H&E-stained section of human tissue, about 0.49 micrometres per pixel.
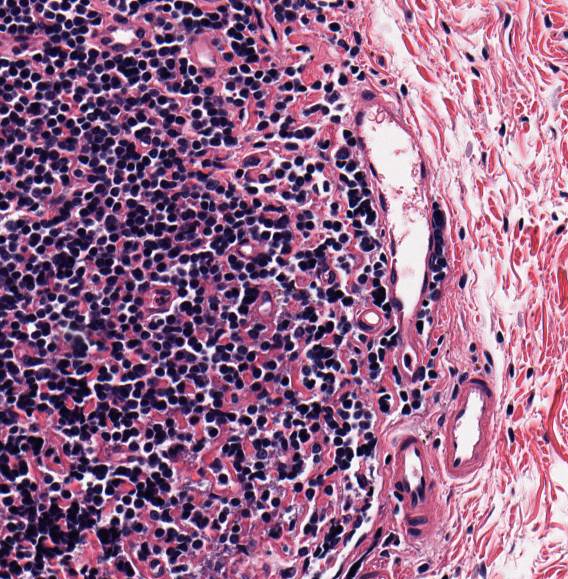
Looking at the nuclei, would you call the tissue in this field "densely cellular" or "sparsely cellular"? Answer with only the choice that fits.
Densely cellular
